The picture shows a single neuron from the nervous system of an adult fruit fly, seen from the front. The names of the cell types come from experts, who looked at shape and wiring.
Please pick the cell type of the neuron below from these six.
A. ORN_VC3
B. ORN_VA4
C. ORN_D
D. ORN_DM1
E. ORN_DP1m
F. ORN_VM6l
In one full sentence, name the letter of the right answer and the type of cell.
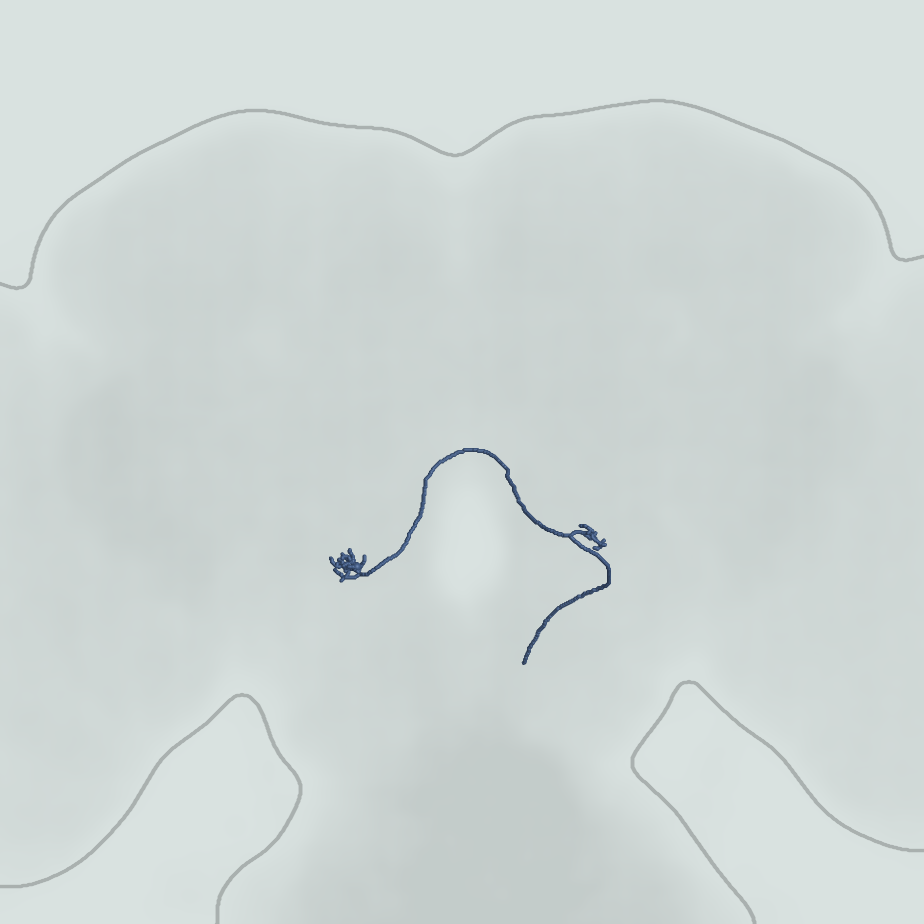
Regarding cell type, the neuron matches ORN_VA4, option B.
